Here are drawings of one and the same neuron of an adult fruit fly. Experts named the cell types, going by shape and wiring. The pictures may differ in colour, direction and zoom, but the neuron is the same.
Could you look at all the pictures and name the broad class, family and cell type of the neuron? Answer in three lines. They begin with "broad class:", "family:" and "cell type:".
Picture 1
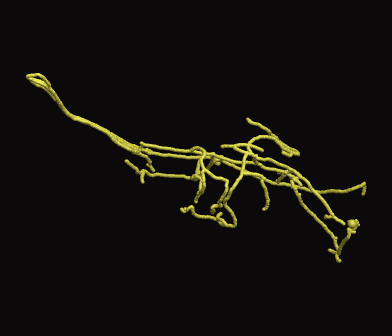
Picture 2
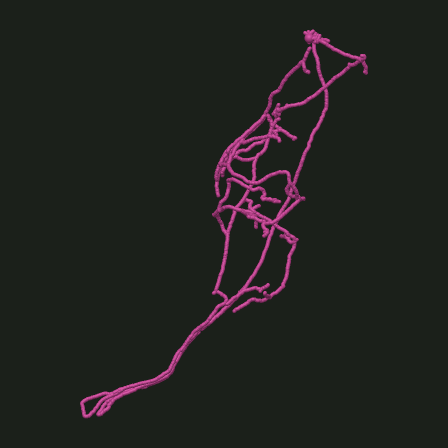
broad class: ascending neuron
family: hemilineage 09A
cell type: AN09A005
